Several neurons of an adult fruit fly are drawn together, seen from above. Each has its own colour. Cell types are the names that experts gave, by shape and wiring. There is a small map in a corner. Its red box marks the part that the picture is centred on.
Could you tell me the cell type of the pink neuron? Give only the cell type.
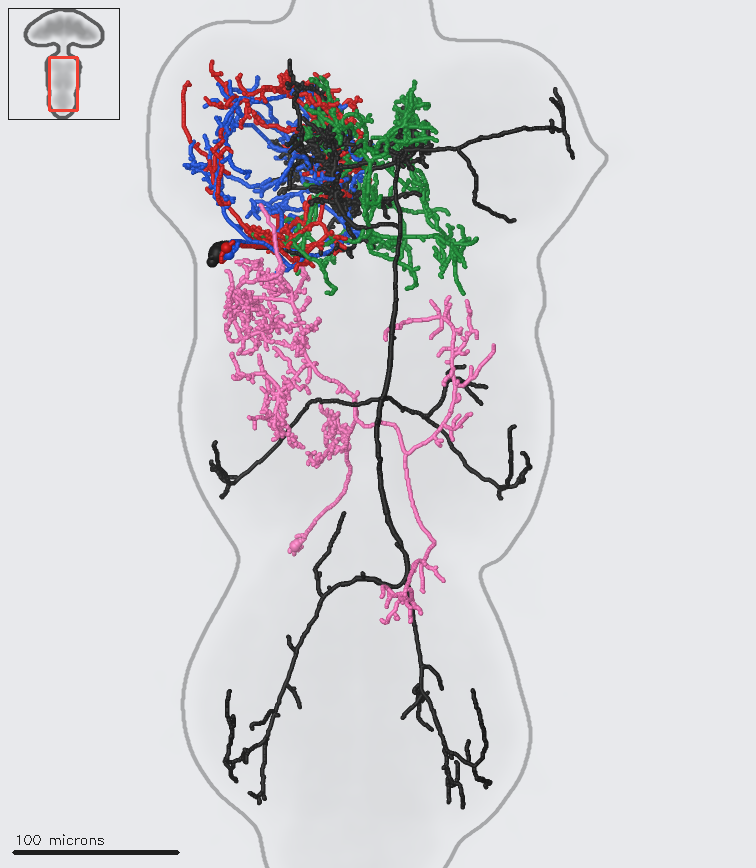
IN12B014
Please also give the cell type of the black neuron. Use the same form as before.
IN23B001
